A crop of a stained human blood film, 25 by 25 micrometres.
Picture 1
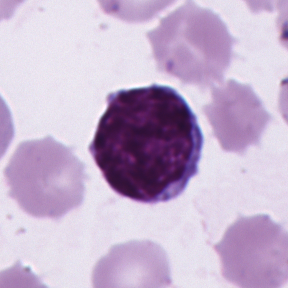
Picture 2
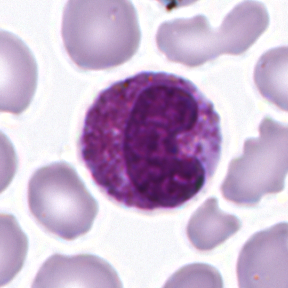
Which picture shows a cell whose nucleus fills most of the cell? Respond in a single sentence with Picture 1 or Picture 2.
The nucleus occupies most of the cell in picture 1.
